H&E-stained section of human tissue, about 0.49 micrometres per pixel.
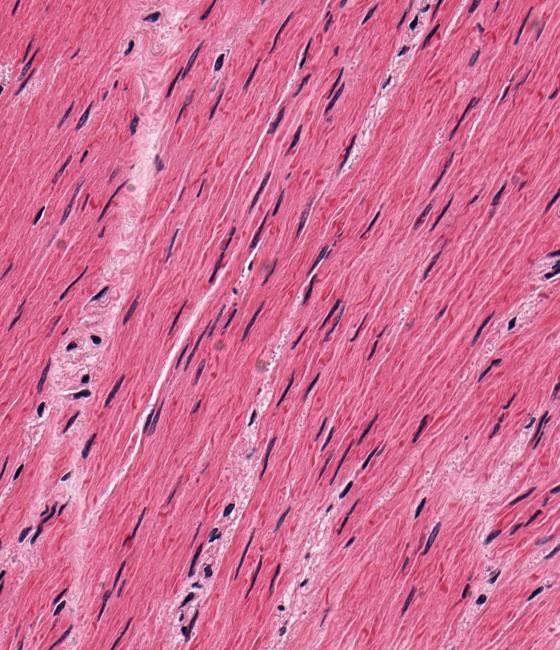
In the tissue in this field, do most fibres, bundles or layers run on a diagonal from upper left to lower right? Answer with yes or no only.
No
